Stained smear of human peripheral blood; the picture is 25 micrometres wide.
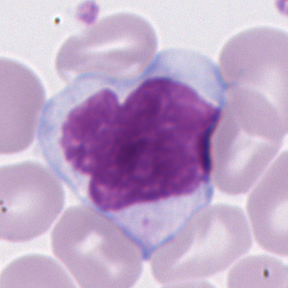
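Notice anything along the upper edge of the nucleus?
A notch.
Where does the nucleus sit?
Off-centre, reaching the cell edge on the right.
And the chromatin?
Coarse, with darker and paler patches.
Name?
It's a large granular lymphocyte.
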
